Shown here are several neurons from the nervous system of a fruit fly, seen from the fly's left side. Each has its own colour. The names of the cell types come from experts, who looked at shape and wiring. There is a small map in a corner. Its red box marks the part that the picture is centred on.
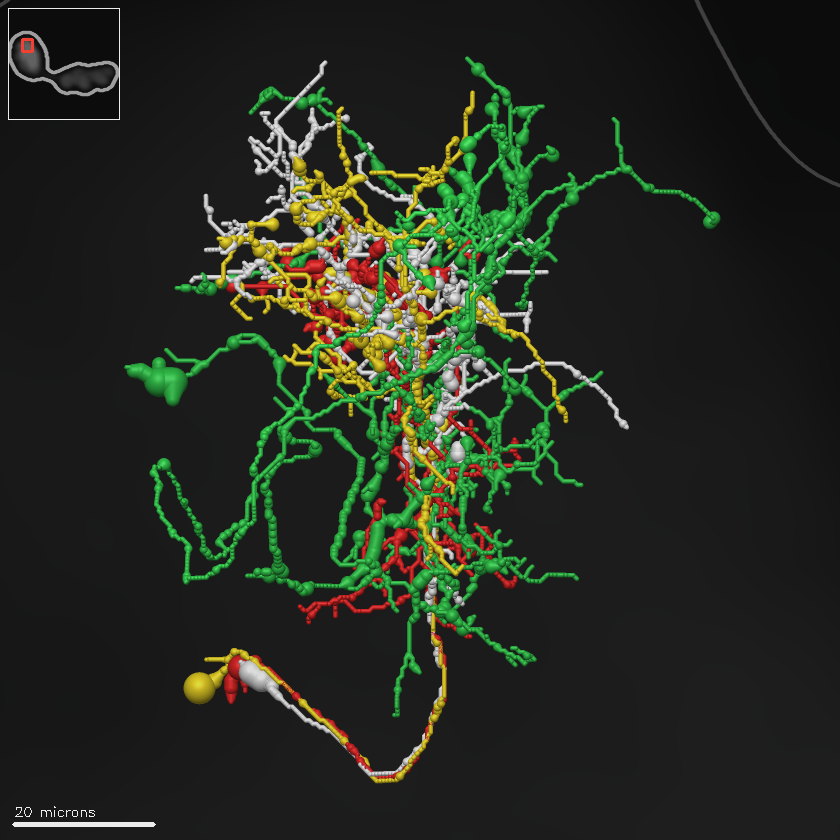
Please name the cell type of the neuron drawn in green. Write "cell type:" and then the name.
cell type: LHAD1j1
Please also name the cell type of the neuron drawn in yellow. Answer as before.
cell type: SLP187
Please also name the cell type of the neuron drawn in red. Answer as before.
cell type: SLP186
